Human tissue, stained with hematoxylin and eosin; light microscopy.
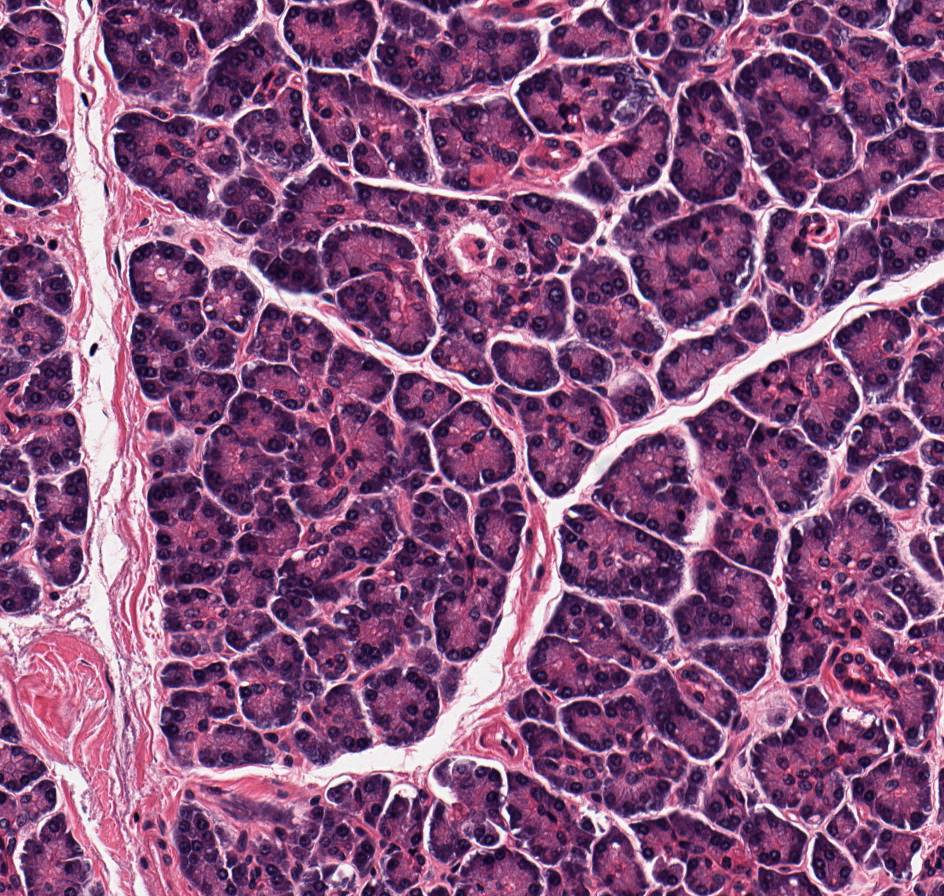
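Pancreas: thin pale fibrous septa divide the glandular tissue into lobules; notice the broadest one running vertically near the left edge. The secretory units are small rounded acini, closely packed, whose central lumens are inconspicuous. Each acinar cell is pyramidal, with a round dark nucleus near its base. Look at the cytoplasm: pink and granular at the apex, deeper purple at the base.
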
